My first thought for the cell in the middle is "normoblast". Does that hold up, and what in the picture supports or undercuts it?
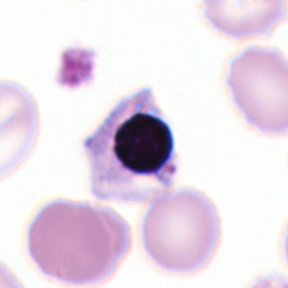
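Two features decide: the pale greyish-lilac cytoplasm and the dense, almost-black chromatin.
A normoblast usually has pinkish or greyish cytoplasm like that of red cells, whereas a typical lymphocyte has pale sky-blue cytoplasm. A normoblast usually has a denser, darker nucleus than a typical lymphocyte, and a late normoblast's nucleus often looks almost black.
The name normoblast therefore fits, and typical lymphocyte does not.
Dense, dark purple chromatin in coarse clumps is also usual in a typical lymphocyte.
Density alone could suit either name; the almost-black tone favours normoblast. The cell's outline is angular, with straight edges and corners, and no nucleoli are seen. The cytoplasm covers a larger area than the nucleus, extending mostly to its left and below it.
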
